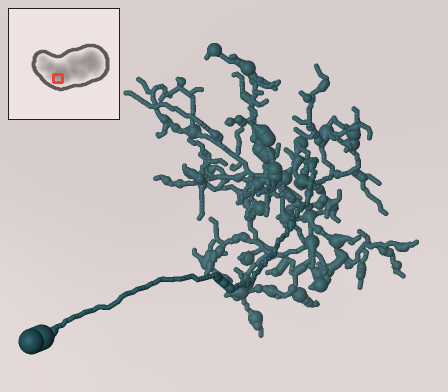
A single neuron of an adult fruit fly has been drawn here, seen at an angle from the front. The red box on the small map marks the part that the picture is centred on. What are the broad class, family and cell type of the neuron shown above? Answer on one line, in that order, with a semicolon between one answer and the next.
optic-lobe intrinsic neuron; Cm; Cm5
